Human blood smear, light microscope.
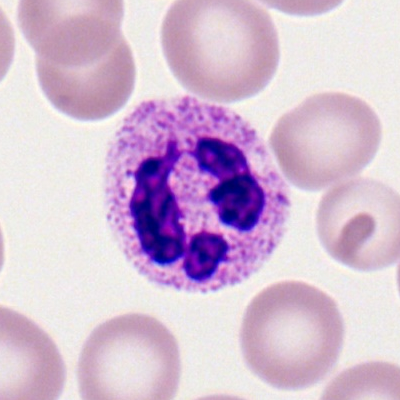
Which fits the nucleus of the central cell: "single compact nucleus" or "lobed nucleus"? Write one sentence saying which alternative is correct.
In this cell, the nucleus is divided into separate lobes.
